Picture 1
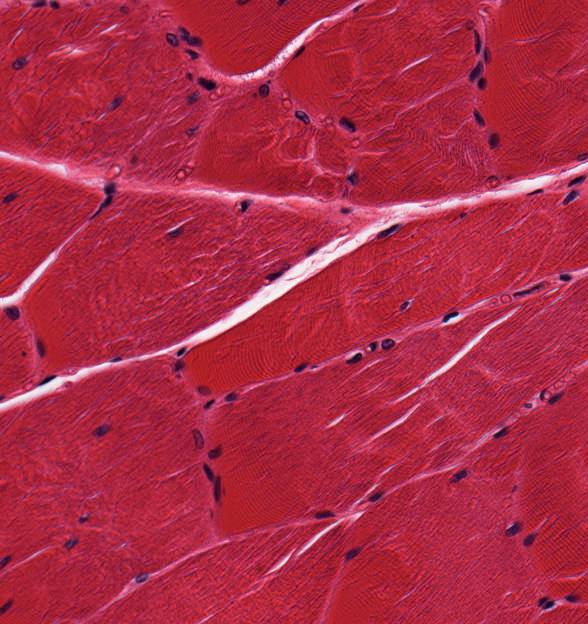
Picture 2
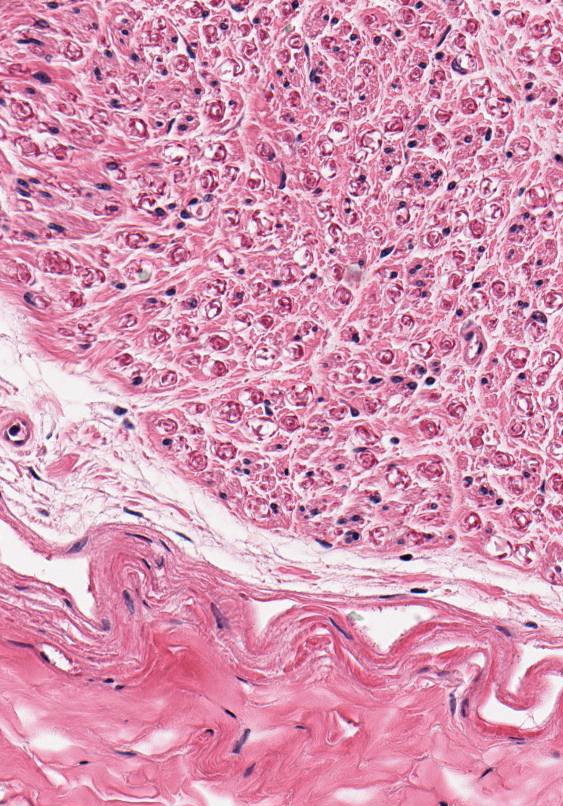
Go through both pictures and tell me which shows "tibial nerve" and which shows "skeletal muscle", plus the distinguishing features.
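Picture 1 is skeletal muscle; picture 2 is tibial nerve. The skeletal muscle fibres have deep red, evenly eosinophilic cytoplasm, dark flattened elongated nuclei at their edges, and thin strands of pale pink connective tissue between them. In the tibial nerve, a large bundle of closely packed small round profiles cut in cross section fills the upper two-thirds of the field, most showing a central pink dot in a pale clear ring.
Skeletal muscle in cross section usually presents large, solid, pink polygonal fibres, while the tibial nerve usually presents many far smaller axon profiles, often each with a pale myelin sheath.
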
